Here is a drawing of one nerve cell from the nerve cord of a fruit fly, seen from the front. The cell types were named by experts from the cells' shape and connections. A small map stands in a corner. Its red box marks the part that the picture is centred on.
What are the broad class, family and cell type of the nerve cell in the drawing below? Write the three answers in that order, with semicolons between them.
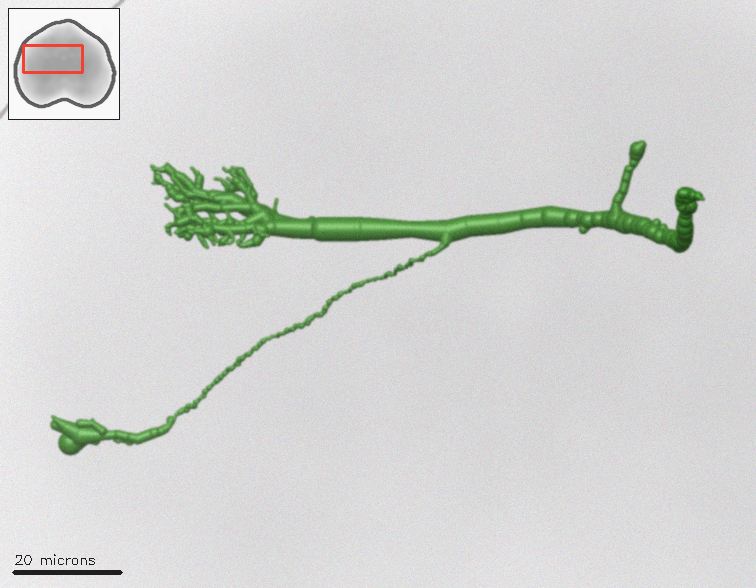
nerve-cord intrinsic neuron; hemilineage 08B; IN08B008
